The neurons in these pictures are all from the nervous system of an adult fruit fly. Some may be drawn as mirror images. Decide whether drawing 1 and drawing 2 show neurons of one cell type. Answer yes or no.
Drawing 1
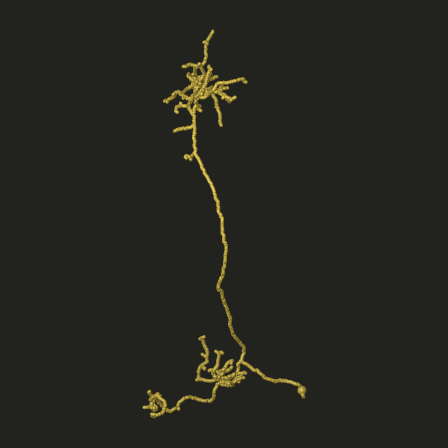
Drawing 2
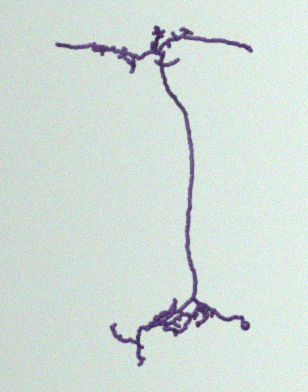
no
